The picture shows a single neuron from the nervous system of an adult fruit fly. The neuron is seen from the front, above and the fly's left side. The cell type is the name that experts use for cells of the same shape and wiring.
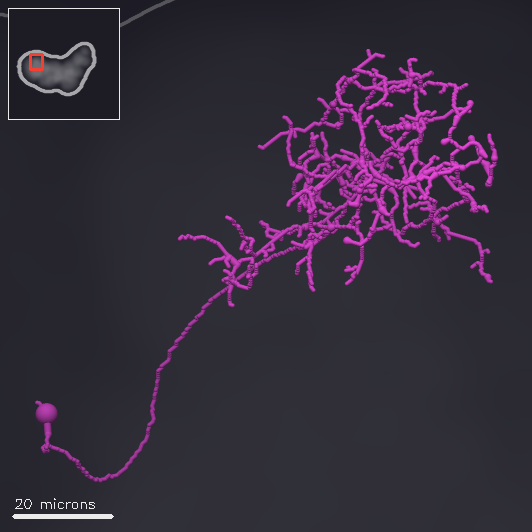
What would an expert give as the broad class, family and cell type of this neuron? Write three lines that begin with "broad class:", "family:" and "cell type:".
broad class: central-brain intrinsic neuron
family: hemilineage SLPal3_and_SLPal4_dorsal
cell type: CB3236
